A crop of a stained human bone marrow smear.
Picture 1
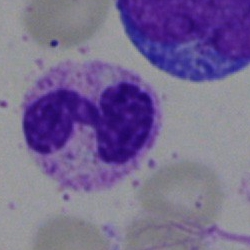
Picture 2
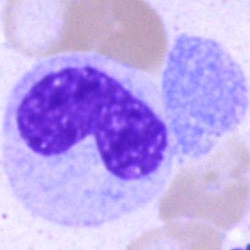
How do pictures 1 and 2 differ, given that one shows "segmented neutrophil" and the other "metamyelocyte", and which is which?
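Picture 1 shows the segmented neutrophil, and picture 2 the metamyelocyte. Shape first: the segmented neutrophil has a round outline, while in the metamyelocyte it is the nucleus that stands out, bean-shaped with a deep notch on its lower side. Chromatin next: in both it is dark purple and coarsely clumped, but the metamyelocyte's also shows small pale gaps.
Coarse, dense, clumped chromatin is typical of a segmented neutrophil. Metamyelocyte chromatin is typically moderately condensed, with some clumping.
Nucleoli: none can be seen in the segmented neutrophil.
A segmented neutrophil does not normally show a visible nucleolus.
Cytoplasm: in the metamyelocyte it is abundant and pale greyish-blue. Surroundings: in picture 1, a larger cell with deep blue cytoplasm lies just to the upper right, separated by a small gap.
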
